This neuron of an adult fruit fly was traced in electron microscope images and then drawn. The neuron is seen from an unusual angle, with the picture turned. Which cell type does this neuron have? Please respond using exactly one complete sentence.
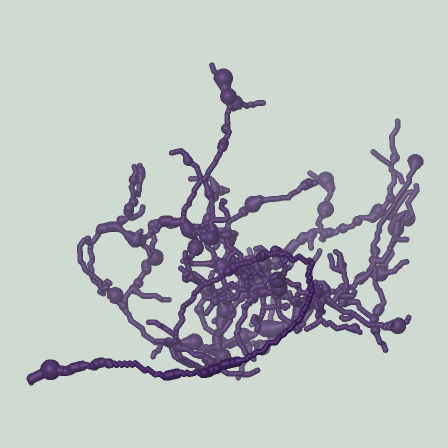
Of the cell type CB2678 is this neuron.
